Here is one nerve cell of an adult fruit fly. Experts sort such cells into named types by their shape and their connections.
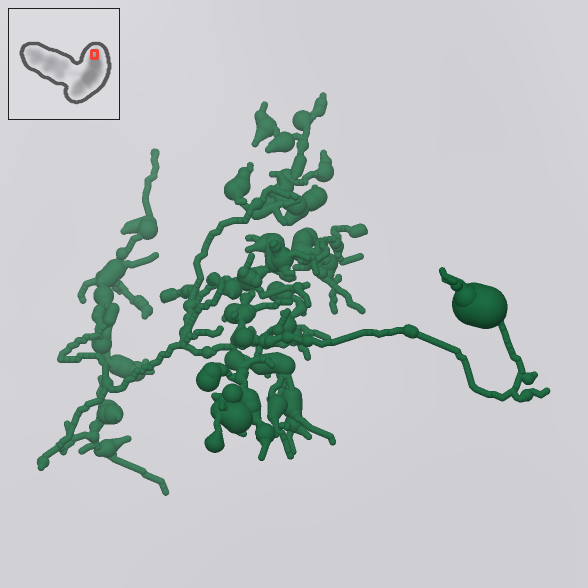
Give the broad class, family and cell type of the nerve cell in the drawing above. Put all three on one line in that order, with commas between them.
optic-lobe intrinsic neuron, Dm, Dm12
